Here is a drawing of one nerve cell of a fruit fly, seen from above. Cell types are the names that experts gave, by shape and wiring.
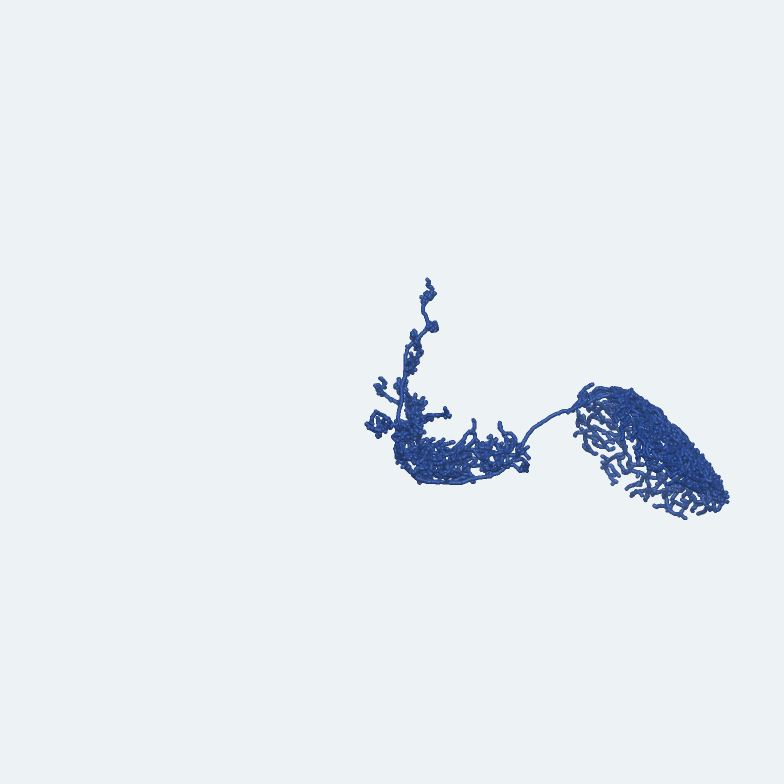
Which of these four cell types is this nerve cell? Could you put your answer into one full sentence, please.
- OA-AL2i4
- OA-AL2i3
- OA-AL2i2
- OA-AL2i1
Cell type OA-AL2i4 is what this nerve cell is.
